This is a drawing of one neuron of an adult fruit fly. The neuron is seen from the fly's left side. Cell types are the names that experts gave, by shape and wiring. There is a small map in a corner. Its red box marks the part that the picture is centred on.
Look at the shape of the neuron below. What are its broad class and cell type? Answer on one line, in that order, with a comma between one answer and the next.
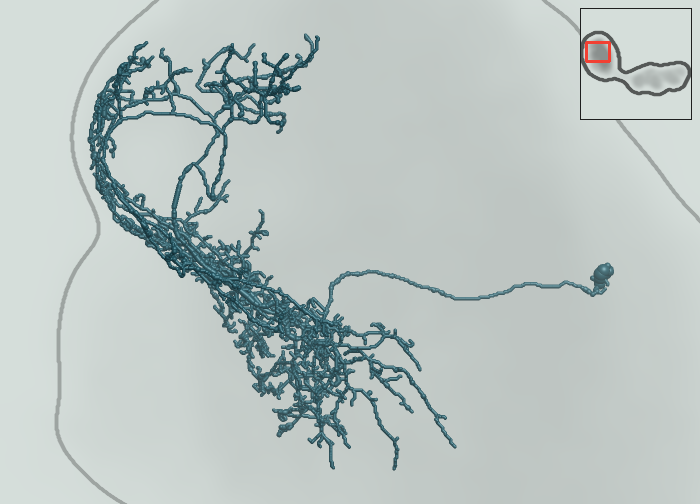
central-brain intrinsic neuron, LAL137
